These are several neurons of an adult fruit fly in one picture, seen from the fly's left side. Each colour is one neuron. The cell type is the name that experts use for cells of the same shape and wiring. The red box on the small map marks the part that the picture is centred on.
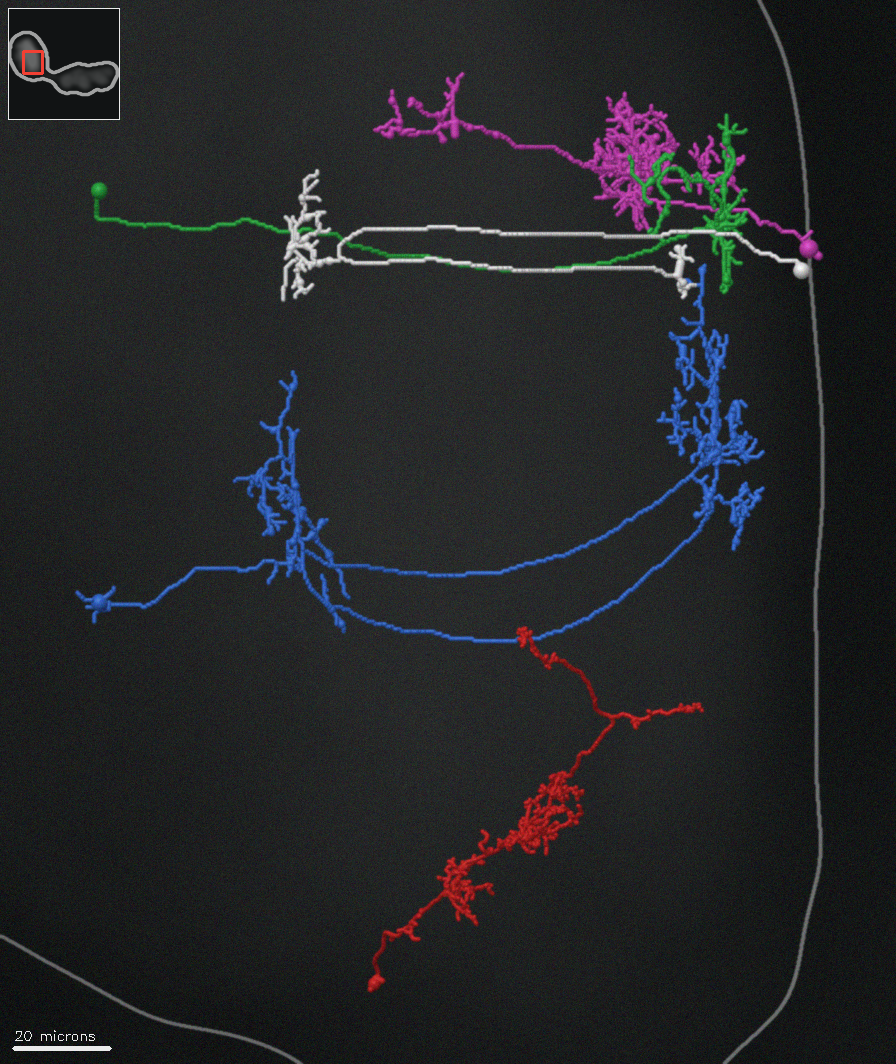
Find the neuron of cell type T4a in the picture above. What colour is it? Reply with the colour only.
white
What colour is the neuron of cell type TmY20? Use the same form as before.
green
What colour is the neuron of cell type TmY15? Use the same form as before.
blue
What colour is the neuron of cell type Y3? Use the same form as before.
magenta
